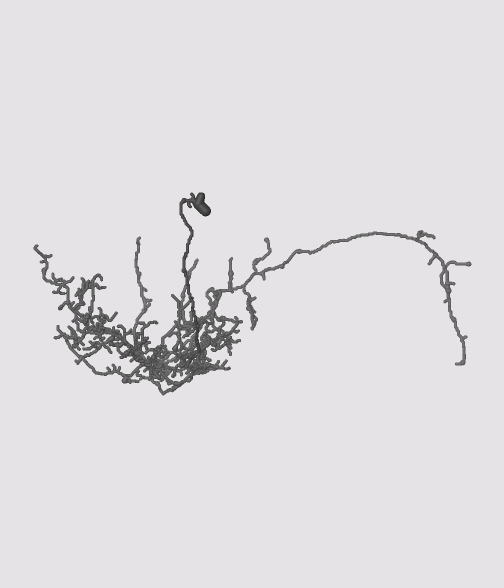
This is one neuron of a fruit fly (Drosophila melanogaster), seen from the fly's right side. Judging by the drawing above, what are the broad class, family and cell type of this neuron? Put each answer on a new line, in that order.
nerve-cord intrinsic neuron
hemilineage 01A
IN01A065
